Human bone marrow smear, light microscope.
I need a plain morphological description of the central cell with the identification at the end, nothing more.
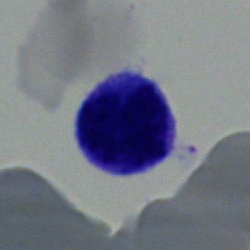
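Notice how round the cell is, almost a circle. Inside, the nucleus takes up nearly the whole cell, and its chromatin stains a dense, dark blue-purple all the way through. You won't see any granules over it. What you have here is a lymphocyte.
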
